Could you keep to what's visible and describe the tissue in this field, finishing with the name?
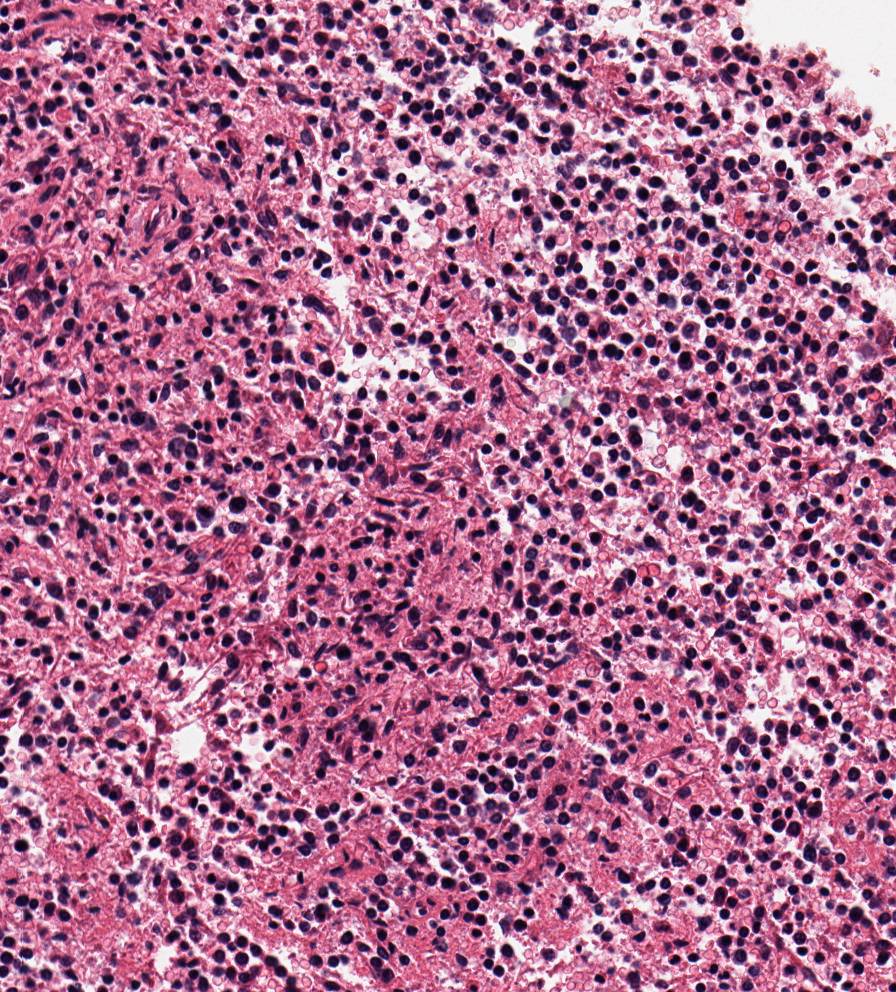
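First: one diffuse sheet of densely packed cells, no glands, follicles or other organised units. Second: most nucleated cells are small, with round, dark, dense nuclei and scant cytoplasm. Third: many erythrocytes lie scattered between them, most plentifully in the right half. Fourth: tissue ends at the top right corner, leaving blank background. The tissue is spleen.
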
